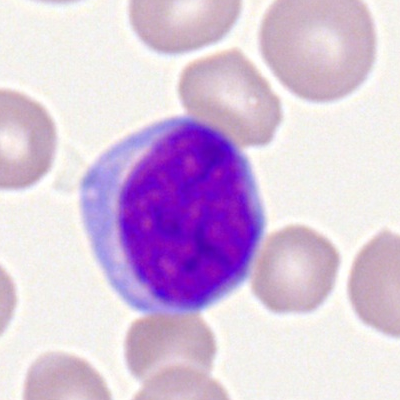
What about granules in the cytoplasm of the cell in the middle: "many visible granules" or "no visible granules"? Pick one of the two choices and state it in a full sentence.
The cytoplasm of the cell lacks visible granules entirely.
